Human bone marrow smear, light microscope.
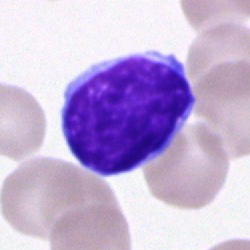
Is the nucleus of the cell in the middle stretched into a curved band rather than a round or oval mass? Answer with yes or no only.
No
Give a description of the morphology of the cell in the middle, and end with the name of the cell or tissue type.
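Nearly the whole cell is taken up by the nucleus, so only a very thin rim of cytoplasm remains. Its chromatin is dark and clumped, with small paler patches lying between the clumps. No distinct nucleolus is visible, and the cytoplasm shows no granules. This is a lymphocyte.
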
